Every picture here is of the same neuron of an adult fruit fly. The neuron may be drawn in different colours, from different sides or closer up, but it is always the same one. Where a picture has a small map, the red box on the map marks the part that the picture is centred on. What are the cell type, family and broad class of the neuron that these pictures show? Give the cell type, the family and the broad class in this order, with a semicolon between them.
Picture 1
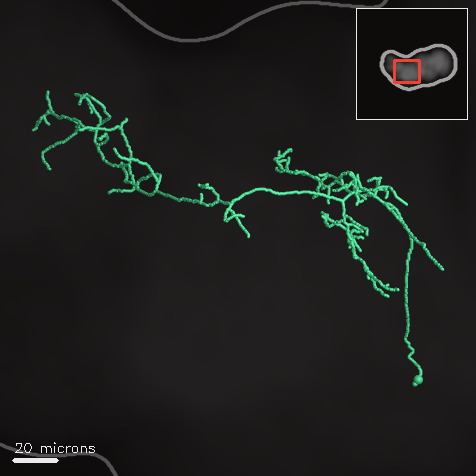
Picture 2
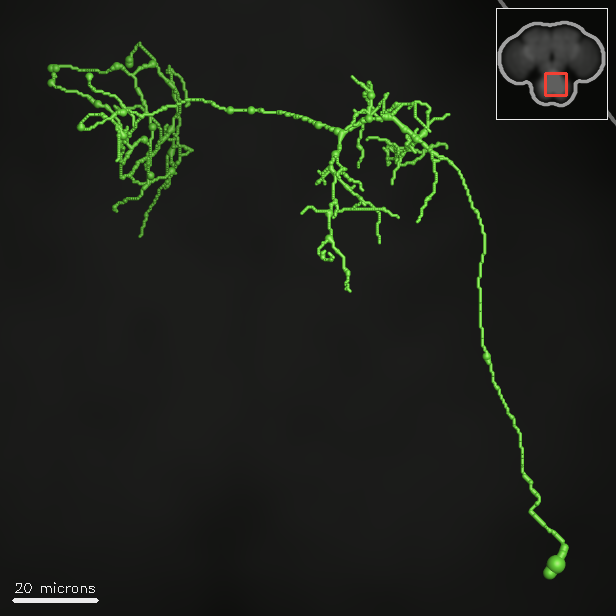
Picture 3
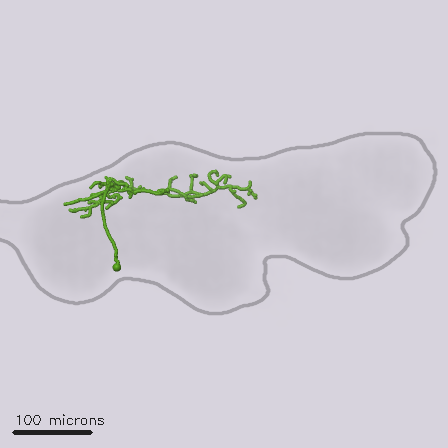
IN06A076_c; hemilineage 06A; nerve-cord intrinsic neuron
